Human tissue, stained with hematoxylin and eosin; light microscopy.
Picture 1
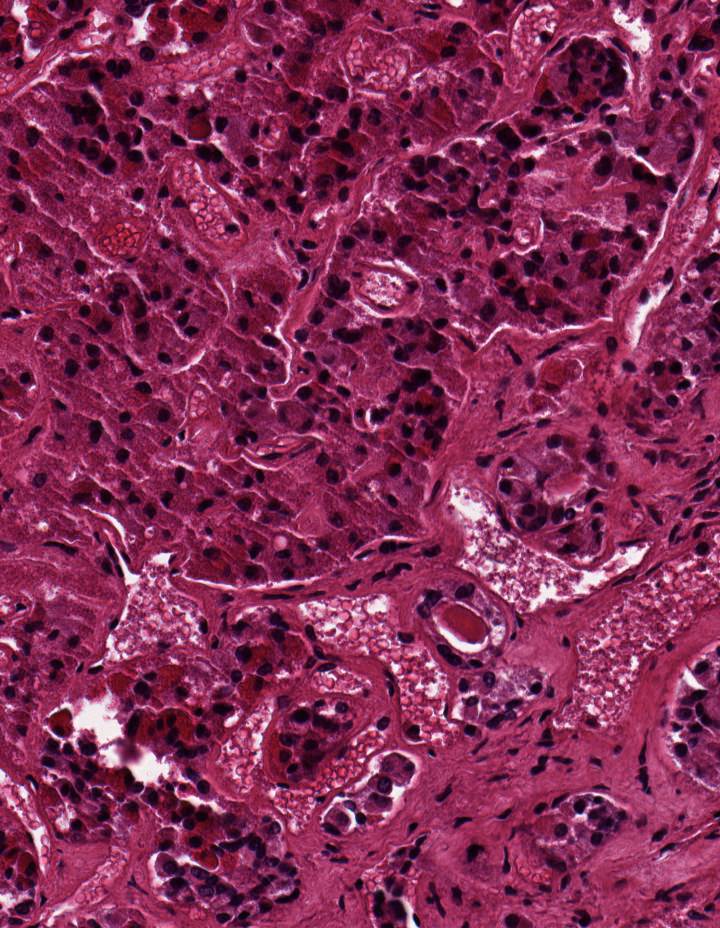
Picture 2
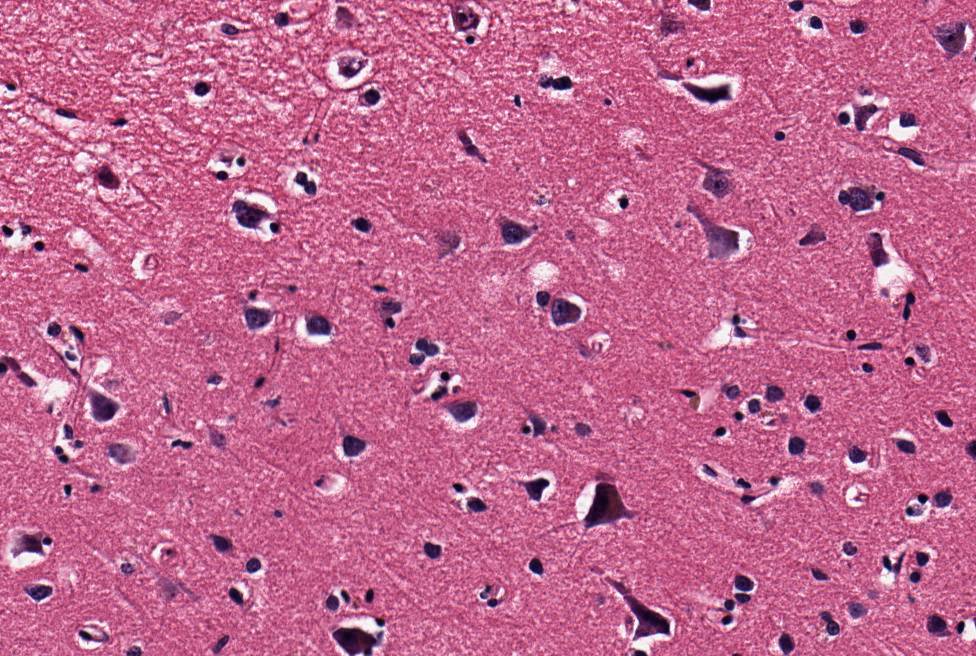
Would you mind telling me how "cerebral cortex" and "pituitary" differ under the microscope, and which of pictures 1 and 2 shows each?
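Picture 1 is pituitary, and picture 2 is cerebral cortex. In picture 1, polygonal cells form broad sheets and nests divided by thin fibrous septa across the upper two thirds of the field. Picture 2 has no organised units: its whole field is a pink, finely fibrillary background with cells scattered singly through it. The main cells of picture 1 have abundant granular eosinophilic cytoplasm, deep red in many of them, and most carry a single round, dark nucleus. The largest cells in picture 2 are neurons with angular, often triangular bodies, spread across the whole field. Small, dark, round nuclei with little visible cytoplasm are scattered throughout picture 2 and outnumber the neurons, and some lie closely against the edges of neuron cell bodies. Picture 1 also contains dense pink fibrous stroma with scattered spindle-shaped nuclei in the lower right.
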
